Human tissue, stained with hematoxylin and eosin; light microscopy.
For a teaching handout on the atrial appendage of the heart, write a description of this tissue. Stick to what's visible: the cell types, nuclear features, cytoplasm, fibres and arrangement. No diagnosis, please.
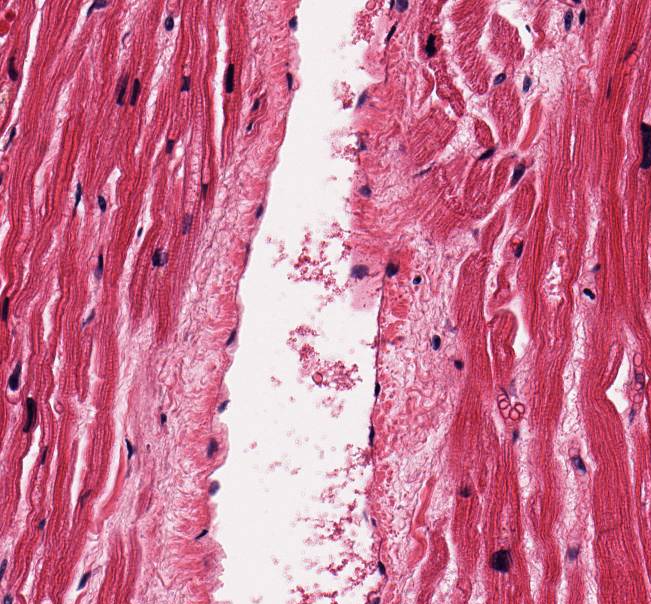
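Muscle fibres mostly run roughly vertically, parallel to a central cleft. Pale pink, loose fibrillar connective tissue borders the cleft on both sides. Small cluster of red blood cells among the muscle fibres, lower right. No fat cells anywhere in the field.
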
